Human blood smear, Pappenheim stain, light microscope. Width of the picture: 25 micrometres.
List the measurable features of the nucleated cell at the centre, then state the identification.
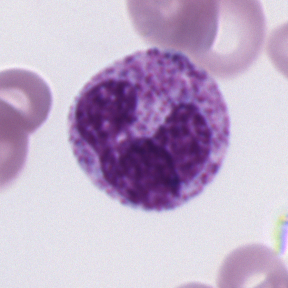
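Round cell outline. Diameter about 14 micrometres. Nuclear lobes curve around a paler central patch of cytoplasm. Chromatin dark purple, coarsely clumped. Many purple-violet granules scattered throughout the cytoplasm. Eosinophil.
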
